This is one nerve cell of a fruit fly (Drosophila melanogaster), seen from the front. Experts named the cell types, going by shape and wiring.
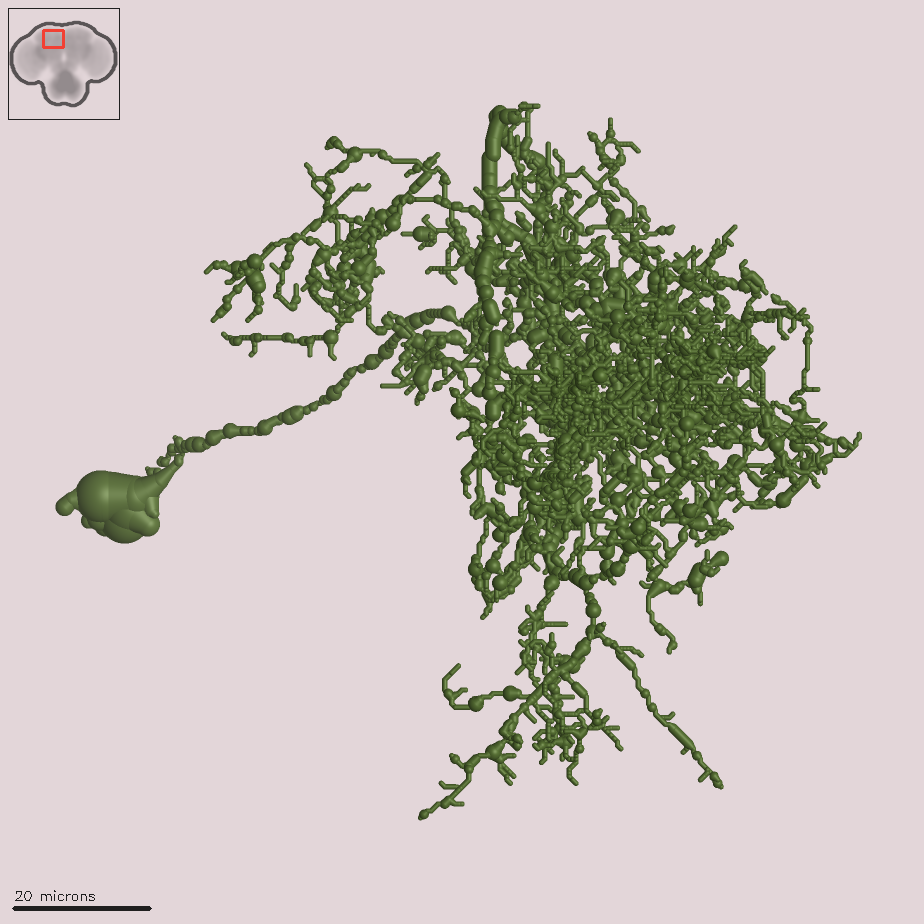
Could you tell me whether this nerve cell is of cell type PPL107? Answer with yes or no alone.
yes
